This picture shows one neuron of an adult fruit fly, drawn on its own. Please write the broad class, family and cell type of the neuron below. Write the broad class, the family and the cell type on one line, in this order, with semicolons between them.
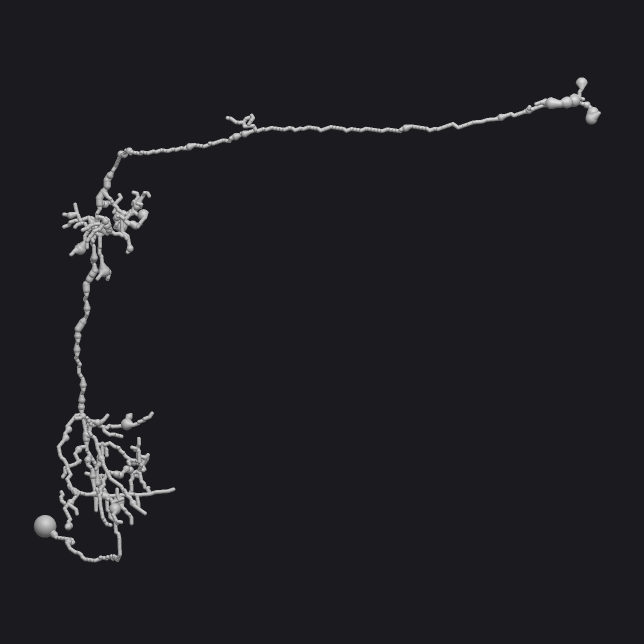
optic-lobe intrinsic neuron; Tm; Tm6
